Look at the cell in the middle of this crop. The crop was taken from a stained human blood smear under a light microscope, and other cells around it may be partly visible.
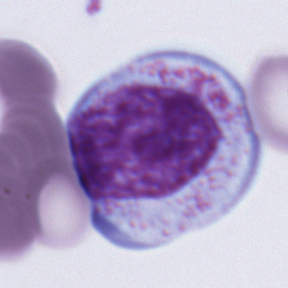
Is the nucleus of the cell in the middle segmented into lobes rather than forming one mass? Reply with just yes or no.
No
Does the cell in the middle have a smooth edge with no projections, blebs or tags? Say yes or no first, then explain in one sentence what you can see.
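Yes. The cell outline is smooth and rounded, without surface projections.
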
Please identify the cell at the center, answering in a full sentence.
Within this crop, a myelocyte occupies the central position.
